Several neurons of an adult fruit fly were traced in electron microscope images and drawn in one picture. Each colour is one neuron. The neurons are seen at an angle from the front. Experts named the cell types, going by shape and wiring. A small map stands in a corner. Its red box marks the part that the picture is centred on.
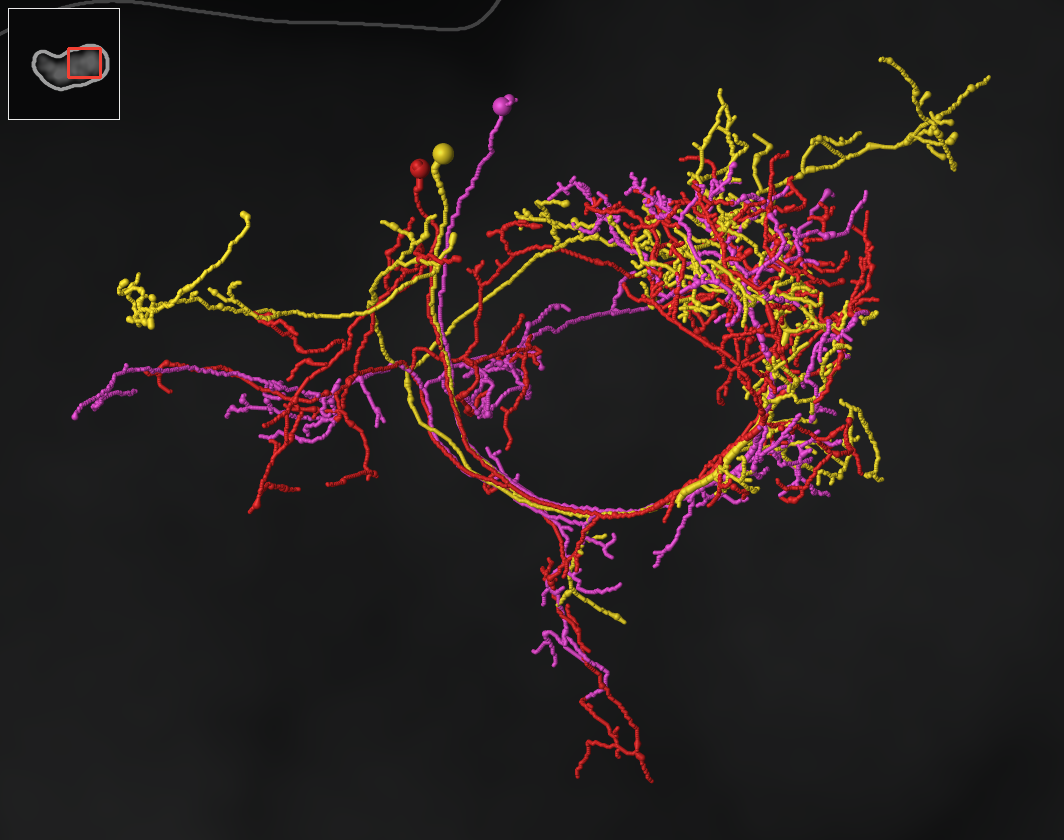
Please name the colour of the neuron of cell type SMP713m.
magenta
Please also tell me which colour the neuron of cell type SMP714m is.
red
